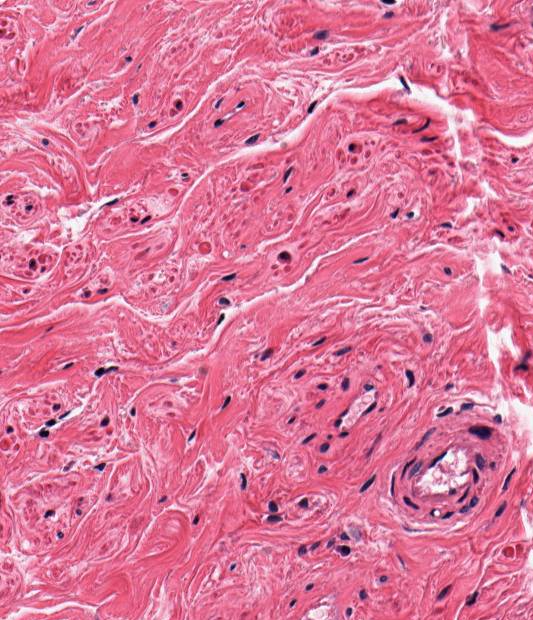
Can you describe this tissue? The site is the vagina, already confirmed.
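Dense bundles of pink collagen fill the whole field, running in wavy, interlacing directions. Among them lie sparse cells with dark, elongated, spindle-shaped nuclei. At the lower right, a small blood vessel has a pale lumen encircled by dark nuclei arranged concentrically. Narrow white clefts separate the bundles, one running diagonally across the middle of the field.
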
